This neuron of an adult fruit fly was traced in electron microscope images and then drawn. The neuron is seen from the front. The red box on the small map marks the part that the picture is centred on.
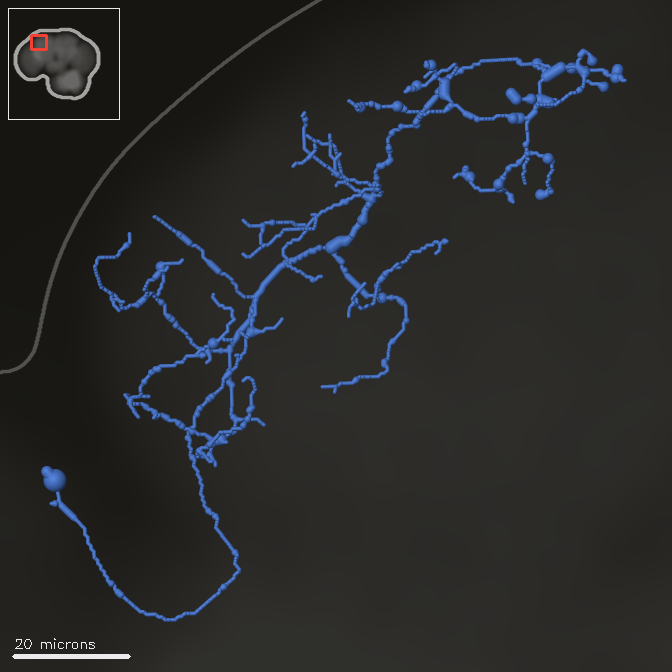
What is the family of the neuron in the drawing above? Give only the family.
hemilineage LHa3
